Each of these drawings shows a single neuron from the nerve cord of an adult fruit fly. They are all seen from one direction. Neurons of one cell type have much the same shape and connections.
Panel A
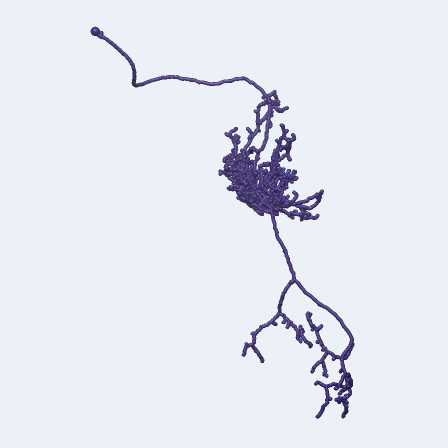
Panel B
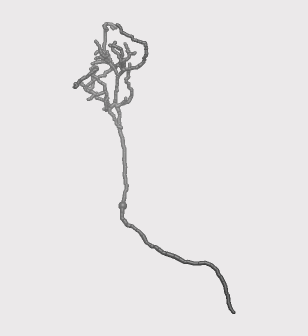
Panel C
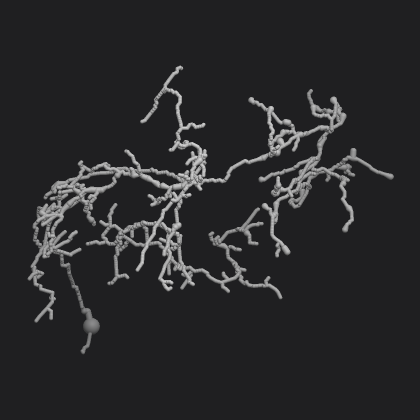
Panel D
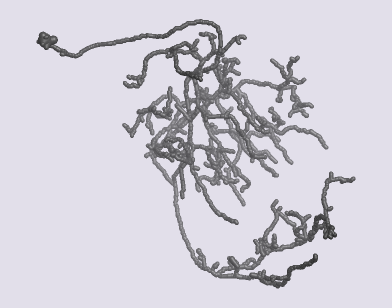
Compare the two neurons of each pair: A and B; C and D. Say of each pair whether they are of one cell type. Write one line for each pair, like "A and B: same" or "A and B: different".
A and B: different
C and D: different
